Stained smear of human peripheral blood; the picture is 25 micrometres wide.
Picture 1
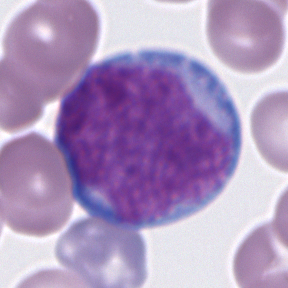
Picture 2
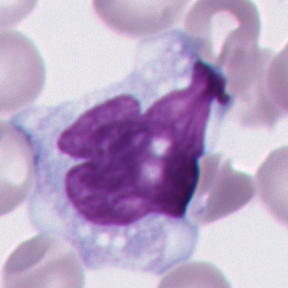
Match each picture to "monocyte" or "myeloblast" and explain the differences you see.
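Myeloblast in picture 1, monocyte in picture 2. Outline: the myeloblast's is round and smooth, while the monocyte's is irregular, with uneven bumps and corners rather than a smooth curve. Nucleus: the myeloblast's measures about 15 micrometres across; the monocyte's is folded into several overlapping lobes, with two small clear spots lying over it right of its middle.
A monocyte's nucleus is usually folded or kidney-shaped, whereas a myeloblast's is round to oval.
Cytoplasm colour: in the myeloblast it is deepest blue at the outer edge of the cell, with a pale patch beside the nucleus at the upper right; in the monocyte it is pale grey-blue.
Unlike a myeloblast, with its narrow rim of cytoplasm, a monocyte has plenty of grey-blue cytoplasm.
Vacuoles: the monocyte's cytoplasm holds many small clear vacuoles.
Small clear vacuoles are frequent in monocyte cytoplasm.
Neighbours: red cells press against the myeloblast on its left side, and a red cell presses against the monocyte at its lower right edge.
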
